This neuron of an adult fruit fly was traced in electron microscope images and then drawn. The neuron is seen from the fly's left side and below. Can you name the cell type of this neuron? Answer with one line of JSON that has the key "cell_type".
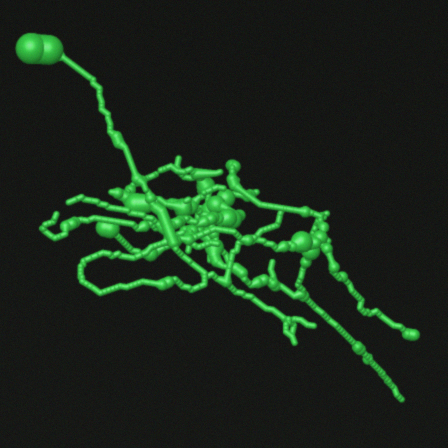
{"cell_type": "CB1884"}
